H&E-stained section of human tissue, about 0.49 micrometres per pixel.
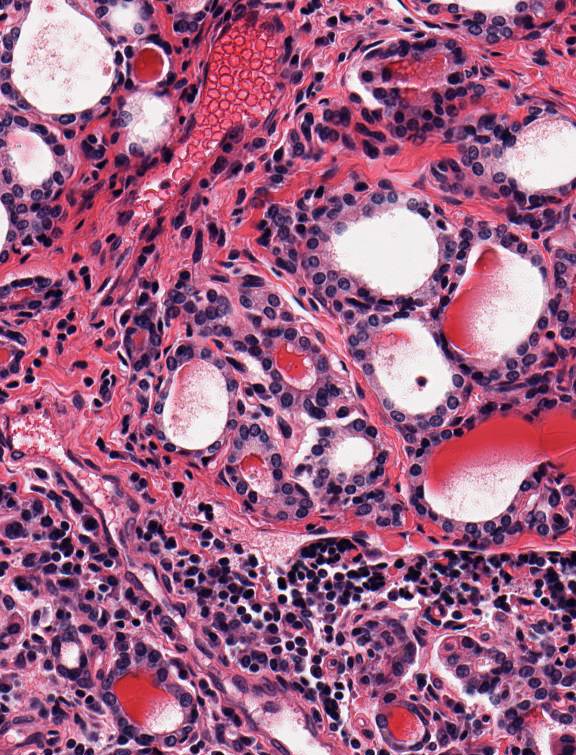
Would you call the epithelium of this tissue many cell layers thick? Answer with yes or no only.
No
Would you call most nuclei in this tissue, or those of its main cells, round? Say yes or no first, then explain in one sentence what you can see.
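Yes. The rounded spaces are lined by a single layer of cuboidal cells with round dark nuclei.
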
